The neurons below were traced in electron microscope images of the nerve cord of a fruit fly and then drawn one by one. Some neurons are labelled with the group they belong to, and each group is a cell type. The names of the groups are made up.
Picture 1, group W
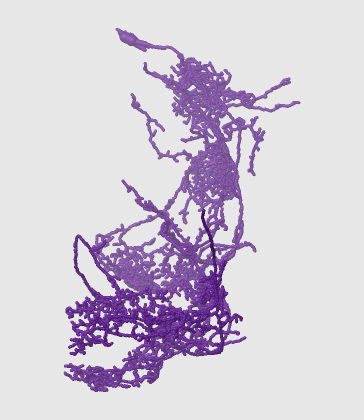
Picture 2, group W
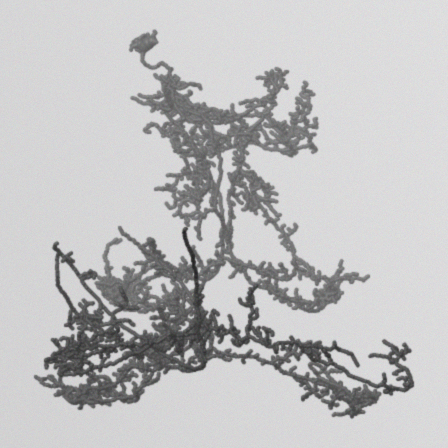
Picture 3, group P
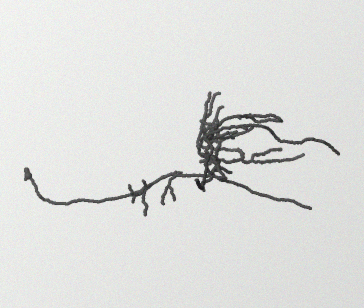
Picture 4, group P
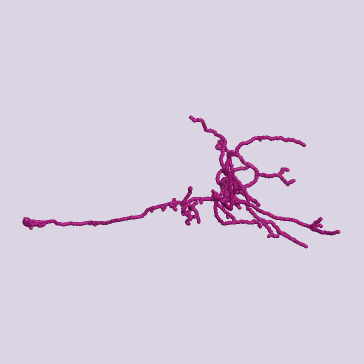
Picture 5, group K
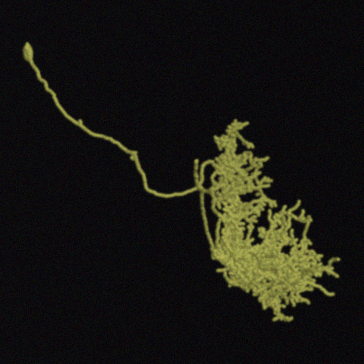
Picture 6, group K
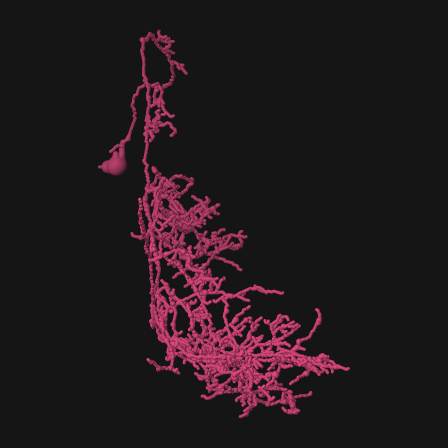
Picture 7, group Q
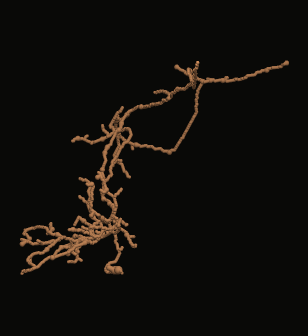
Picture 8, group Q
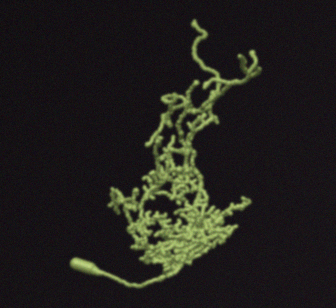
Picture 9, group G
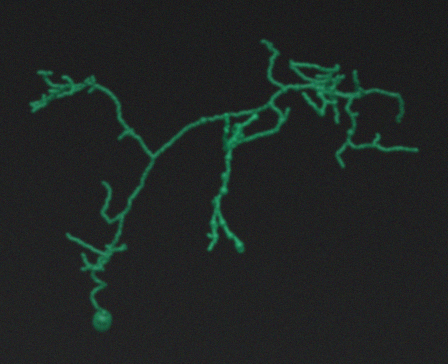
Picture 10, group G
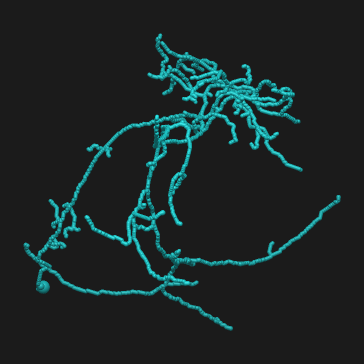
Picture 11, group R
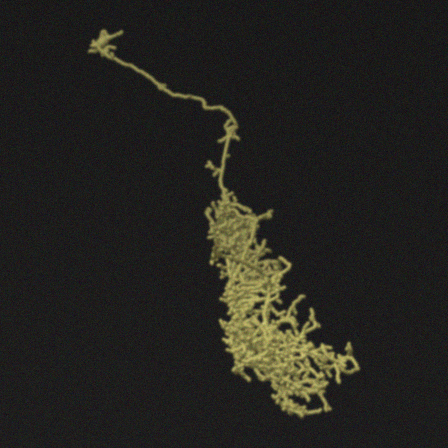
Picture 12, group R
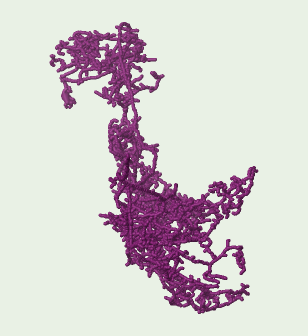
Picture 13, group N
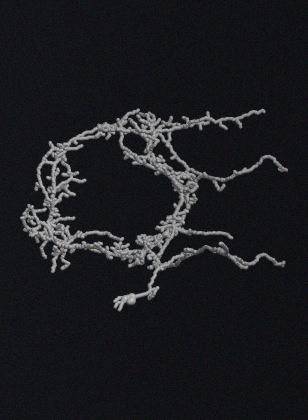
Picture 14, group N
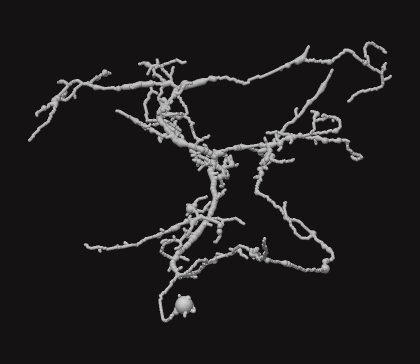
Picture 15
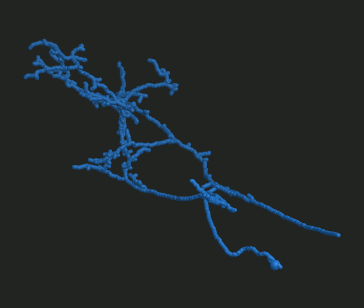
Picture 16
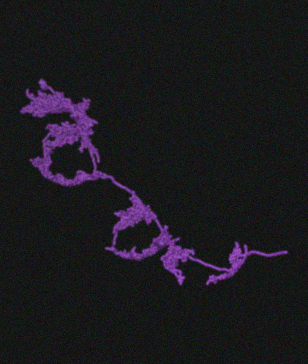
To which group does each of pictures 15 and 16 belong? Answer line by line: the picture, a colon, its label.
15: group N
16: group W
